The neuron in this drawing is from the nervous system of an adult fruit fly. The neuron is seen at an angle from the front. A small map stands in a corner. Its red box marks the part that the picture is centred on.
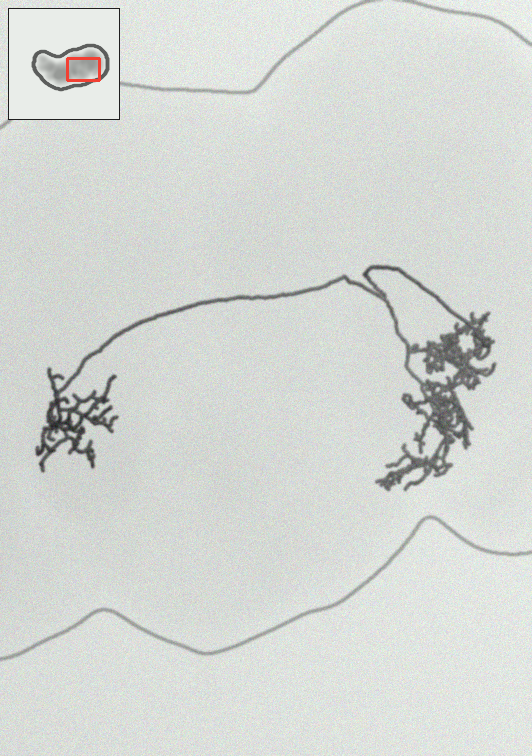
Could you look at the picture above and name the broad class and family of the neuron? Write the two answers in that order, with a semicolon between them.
central-brain intrinsic neuron; hemilineage VLPa2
